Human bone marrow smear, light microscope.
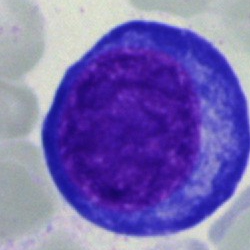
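Proerythroblast at the centre of a stained human bone marrow smear. Its outline is round and smooth. The cytoplasm is deep blue and free of granules, with a pale clear zone against the right edge of the nucleus.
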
